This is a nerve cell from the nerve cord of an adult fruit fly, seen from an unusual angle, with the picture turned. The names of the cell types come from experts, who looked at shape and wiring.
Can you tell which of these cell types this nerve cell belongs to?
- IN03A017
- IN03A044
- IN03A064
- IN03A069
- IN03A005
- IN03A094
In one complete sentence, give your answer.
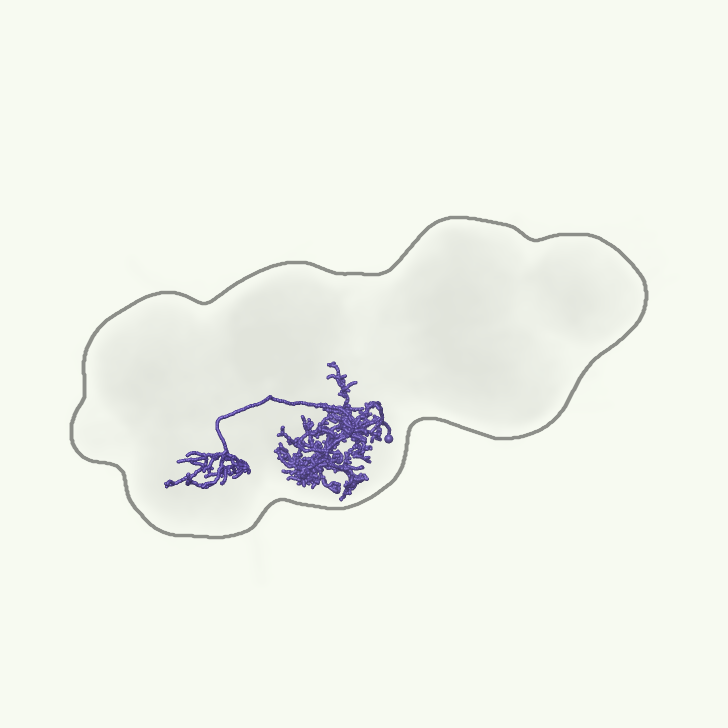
This nerve cell is an instance of the cell type IN03A005.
